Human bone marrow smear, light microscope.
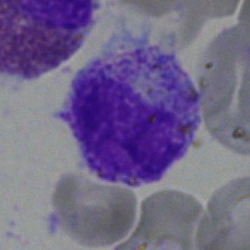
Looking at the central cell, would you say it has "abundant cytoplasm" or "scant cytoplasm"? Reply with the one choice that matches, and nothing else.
Scant cytoplasm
